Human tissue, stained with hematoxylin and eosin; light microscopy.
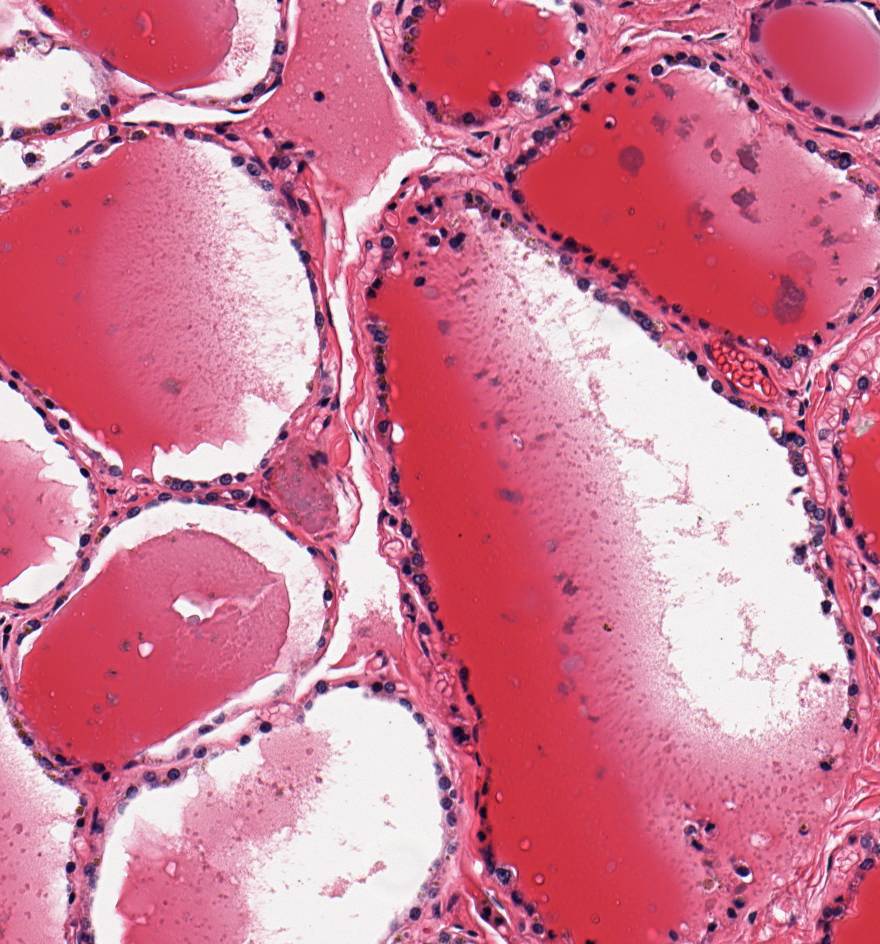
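Thyroid: I notice each follicle is lined by a single layer of flattened to low cuboidal epithelial cells. Their nuclei are small, dark and round to oval, evenly spaced along the walls. Only thin strands of pink fibrous stroma separate the follicles. And there, in the septum at the lower edge of the upper right follicle, a small capillary packed with red blood cells.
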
